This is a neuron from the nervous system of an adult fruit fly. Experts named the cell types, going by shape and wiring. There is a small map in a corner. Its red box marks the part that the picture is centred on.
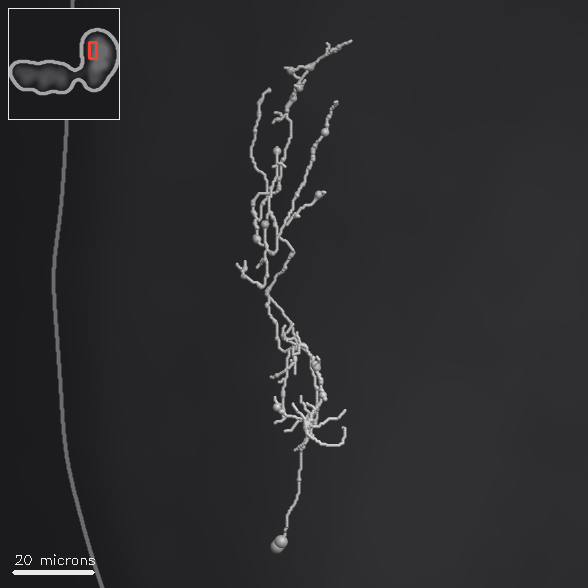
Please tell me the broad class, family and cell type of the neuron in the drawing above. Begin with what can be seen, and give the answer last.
The cell body can be seen at the bottom of the picture. From top to bottom in the picture it spans about 130 microns. Its broad class is optic-lobe intrinsic neuron. The family is Li. Its cell type is Li18b.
